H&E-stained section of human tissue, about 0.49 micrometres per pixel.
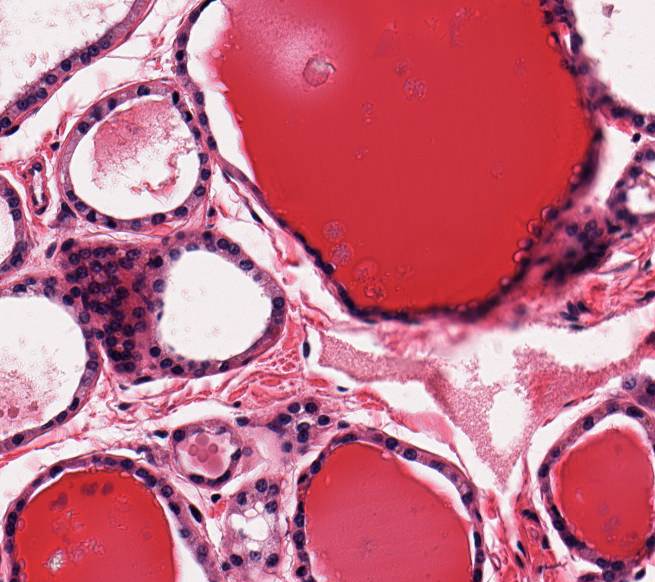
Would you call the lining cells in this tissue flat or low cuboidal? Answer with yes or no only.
Yes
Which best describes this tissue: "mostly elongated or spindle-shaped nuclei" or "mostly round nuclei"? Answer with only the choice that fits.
Mostly round nuclei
